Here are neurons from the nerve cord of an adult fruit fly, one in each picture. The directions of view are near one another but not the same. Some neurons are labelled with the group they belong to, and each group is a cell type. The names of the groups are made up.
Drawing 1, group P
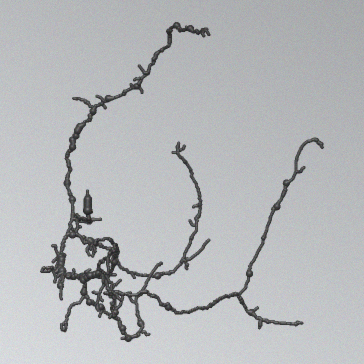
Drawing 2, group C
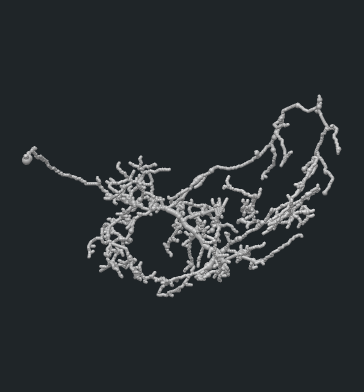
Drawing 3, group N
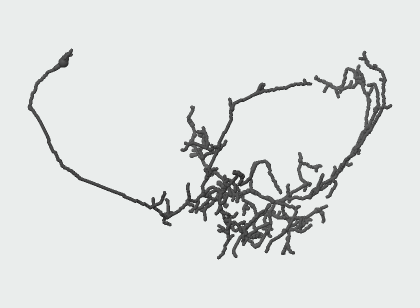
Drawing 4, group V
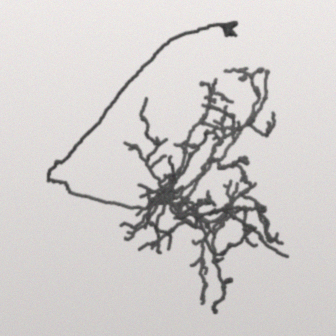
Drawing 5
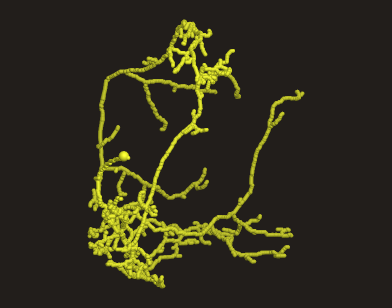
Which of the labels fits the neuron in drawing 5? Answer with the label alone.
group P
